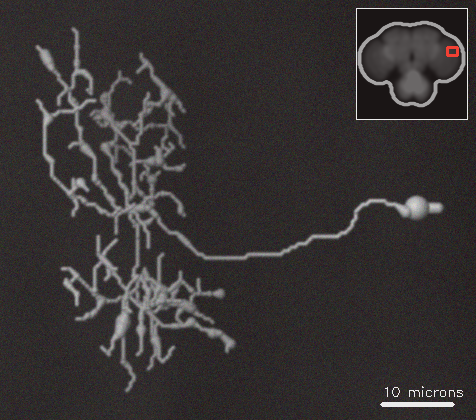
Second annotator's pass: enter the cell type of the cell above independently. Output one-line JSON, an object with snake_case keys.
{"cell_type": "Cm5"}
